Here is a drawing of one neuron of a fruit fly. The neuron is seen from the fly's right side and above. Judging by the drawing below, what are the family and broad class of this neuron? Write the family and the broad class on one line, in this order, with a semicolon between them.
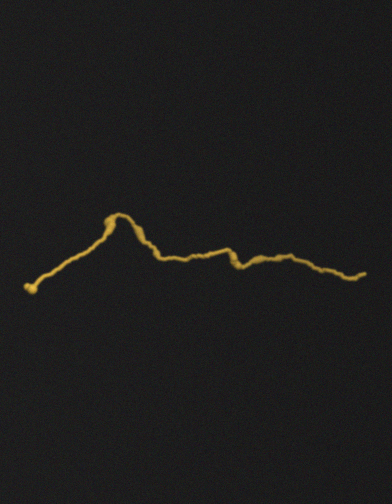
class visual; photoreceptor or other optic-lobe sensory neuron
